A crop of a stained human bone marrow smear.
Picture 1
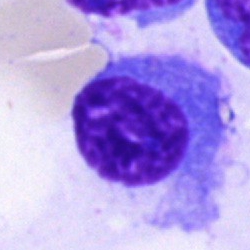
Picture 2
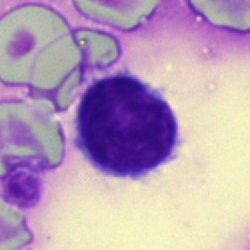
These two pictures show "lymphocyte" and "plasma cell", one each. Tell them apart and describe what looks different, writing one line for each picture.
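In picture 1 we see a plasma cell: The cytoplasm is blue and forms a broad rim mainly to the right of and below the nucleus.
In picture 2 we see a lymphocyte: The dark nucleus fills almost the whole cell.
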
